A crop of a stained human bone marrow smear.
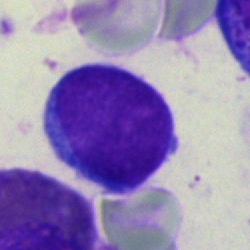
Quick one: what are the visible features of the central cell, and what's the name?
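Nucleus nearly fills the whole cell. Chromatin fine, evenly spread. Thin crescent of deep blue cytoplasm along left edge. Small rounded bleb projecting from right edge. Cell: lymphocyte.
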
